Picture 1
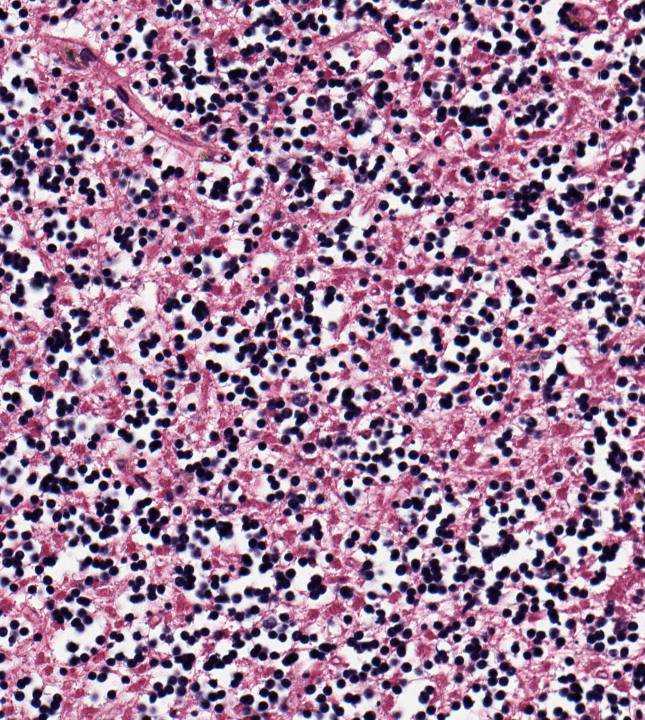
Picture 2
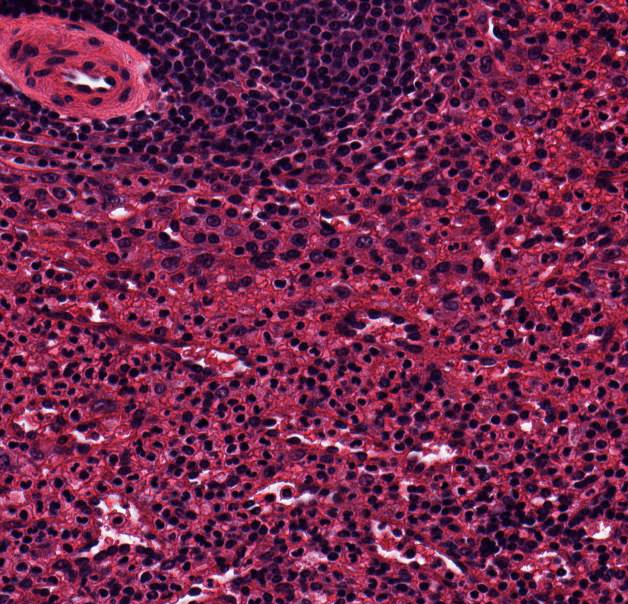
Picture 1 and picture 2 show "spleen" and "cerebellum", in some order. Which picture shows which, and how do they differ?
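So the cerebellum's the first picture and the spleen's the second. In the first, small, round, deeply dark-staining nuclei are packed densely and fairly evenly everywhere, with scarcely any cytoplasm around them. Between them, pink fibrillary material forms irregular strands and small islands, and a thin-walled vessel cuts diagonally across the upper left corner. The second is a dense, diffuse sheet of cells, with no glands, tubules, epithelial lining or fat cells anywhere. Up in the upper-left corner there's a small vessel with a thick, pink, concentrically layered wall around a narrow slit-like lumen. Around it, across the top, small cells with dark round nuclei are packed more tightly, so that band looks darker than the rest.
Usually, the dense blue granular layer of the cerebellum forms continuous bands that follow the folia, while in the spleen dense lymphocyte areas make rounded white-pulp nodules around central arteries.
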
